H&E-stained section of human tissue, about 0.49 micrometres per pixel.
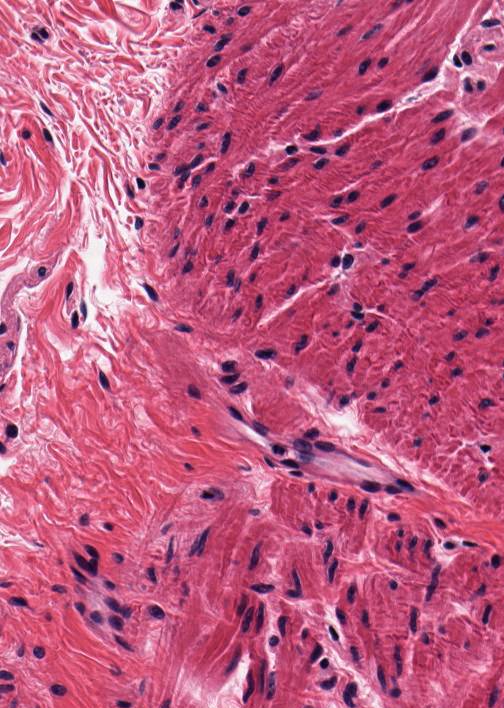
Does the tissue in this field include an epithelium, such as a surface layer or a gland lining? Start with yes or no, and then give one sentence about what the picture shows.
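No. No epithelium is present anywhere in the field.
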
